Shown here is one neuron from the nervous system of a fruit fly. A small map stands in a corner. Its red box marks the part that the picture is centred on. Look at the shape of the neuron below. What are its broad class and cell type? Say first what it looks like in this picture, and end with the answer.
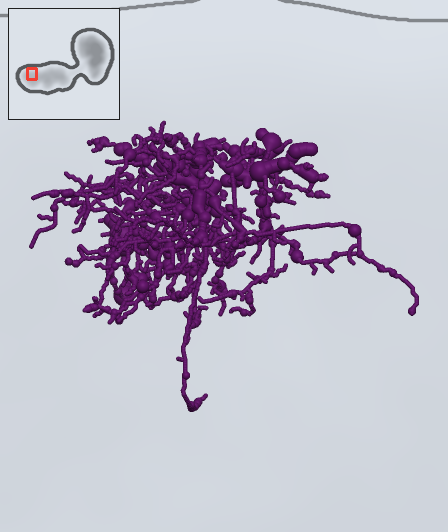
Dozens of branch ends can be seen. As drawn here it is wider than it is tall. This is a nerve-cord intrinsic neuron. The cell type is INXXX363.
